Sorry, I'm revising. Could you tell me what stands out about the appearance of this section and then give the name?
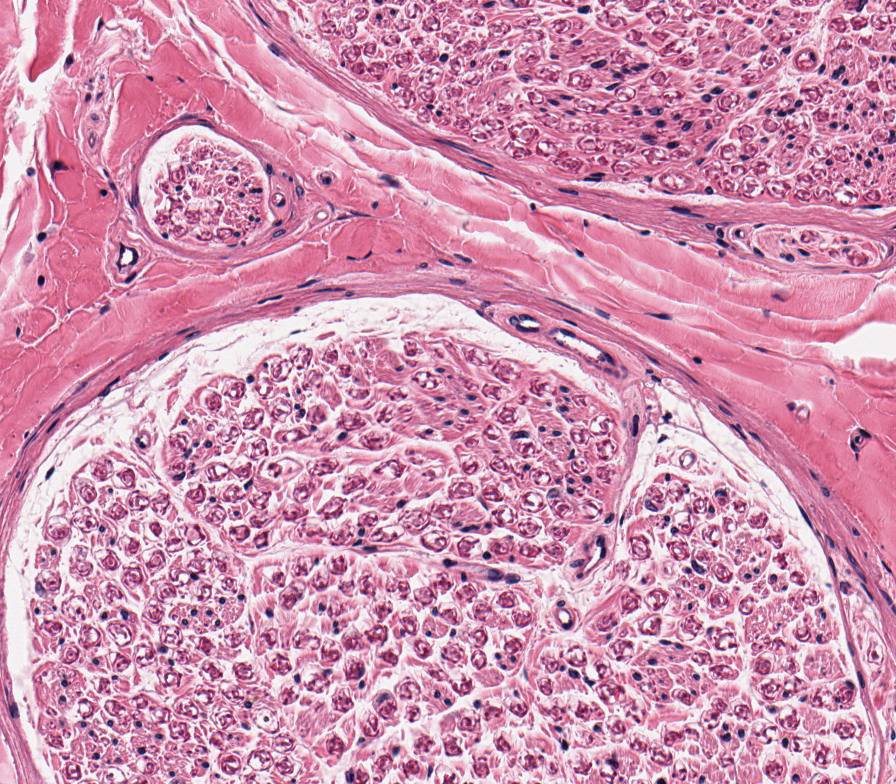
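These are nerve fascicles in cross-section: a large one filling the lower half, part of another along the top right, a small round one at the upper left. The fibres are cut transversely, each a round profile, a pale ring around a central pink axon. Thin connective tissue strands split the large fascicle into several smaller compartments. Small dark oval nuclei are scattered among the fibres throughout. That's tibial nerve.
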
